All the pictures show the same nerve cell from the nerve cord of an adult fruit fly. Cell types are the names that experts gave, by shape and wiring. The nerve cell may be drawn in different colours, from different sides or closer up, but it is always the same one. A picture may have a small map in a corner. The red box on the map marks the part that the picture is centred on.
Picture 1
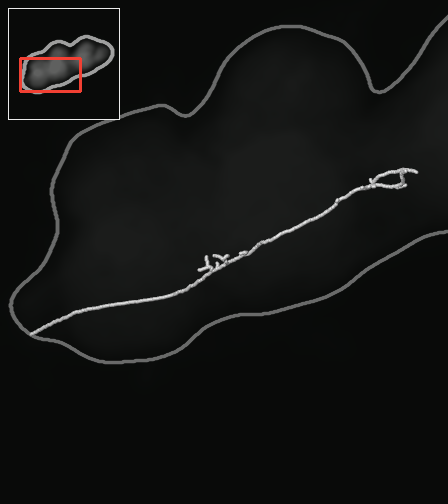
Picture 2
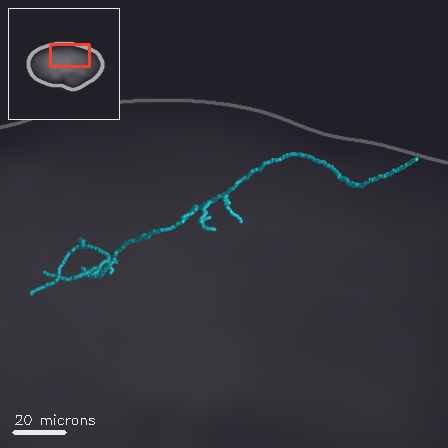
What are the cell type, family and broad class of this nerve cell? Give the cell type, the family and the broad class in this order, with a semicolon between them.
DNpe014; DNpe; descending neuron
